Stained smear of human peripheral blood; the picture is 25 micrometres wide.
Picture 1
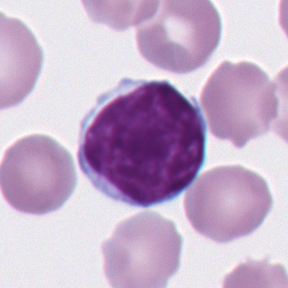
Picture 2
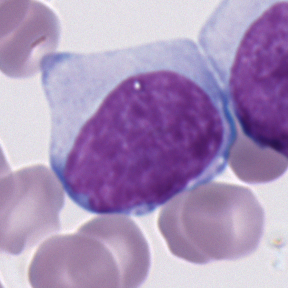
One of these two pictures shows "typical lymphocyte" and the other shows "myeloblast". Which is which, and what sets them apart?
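Picture 1 shows a typical lymphocyte and picture 2 a myeloblast. In picture 1 the chromatin is dense and dark purple with a few paler streaks, whereas in picture 2 it is fine and evenly spread, without coarse dark clumps. The cytoplasm of the typical lymphocyte is only a thin rim, widest on the left side, around a round nucleus about 11 micrometres across; in the myeloblast it forms a broad zone above the nucleus and only a thin rim below. In both cells the cytoplasm is pale blue. The myeloblast also has an angular outline, with a pointed corner at the upper left.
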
